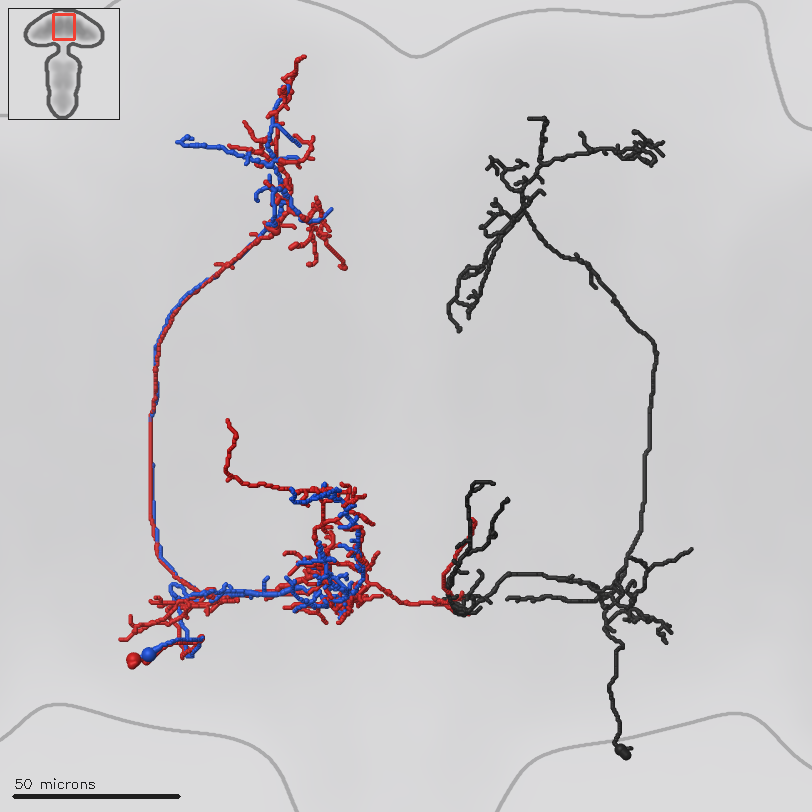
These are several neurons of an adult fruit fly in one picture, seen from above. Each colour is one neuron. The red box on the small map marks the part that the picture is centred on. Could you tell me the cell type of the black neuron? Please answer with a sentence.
The cell type is LAL149.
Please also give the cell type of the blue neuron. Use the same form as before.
The cell type is LAL150.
